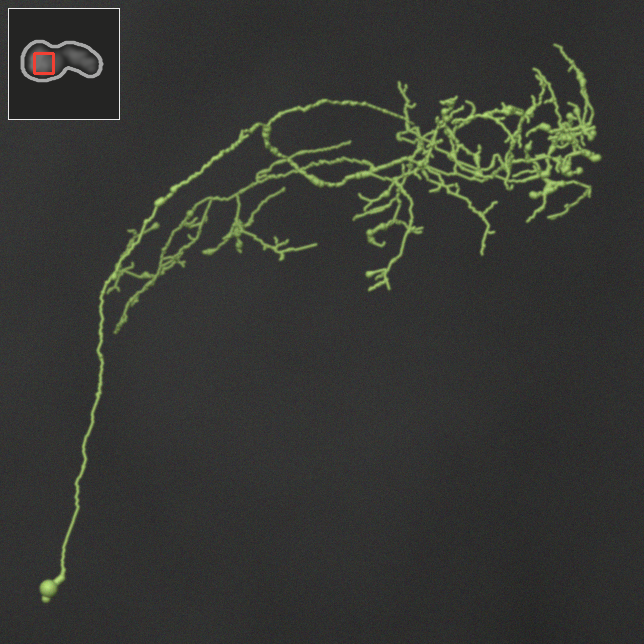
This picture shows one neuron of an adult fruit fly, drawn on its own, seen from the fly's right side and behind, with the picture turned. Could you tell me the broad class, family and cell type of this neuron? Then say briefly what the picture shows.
This is a central-brain intrinsic neuron. The family is hemilineage DM1_antero_ventral. It is of cell type WED096. The cell body can be seen at the lower left of the picture. The picture shows dozens of branch ends.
